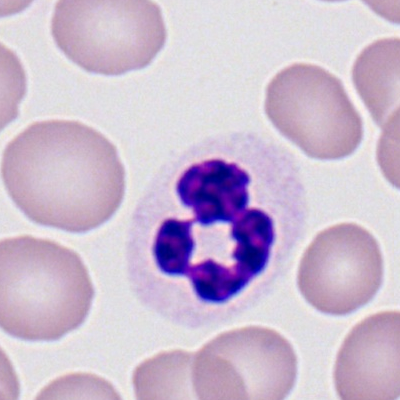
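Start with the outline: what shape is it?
Round.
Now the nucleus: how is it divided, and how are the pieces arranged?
Into four lobes, set in a ring around a pale central space.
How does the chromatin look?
Coarsely clumped.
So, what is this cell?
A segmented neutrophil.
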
